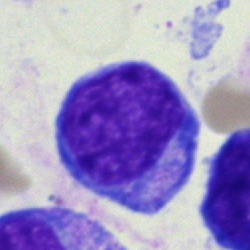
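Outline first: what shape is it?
Rounded, with a smooth edge, it seems.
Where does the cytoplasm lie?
In a crescent widest on the lower right side of the nucleus, and paler beside the nucleus there than at the cell rim.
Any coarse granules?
None distinct that I can make out.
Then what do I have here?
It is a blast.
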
